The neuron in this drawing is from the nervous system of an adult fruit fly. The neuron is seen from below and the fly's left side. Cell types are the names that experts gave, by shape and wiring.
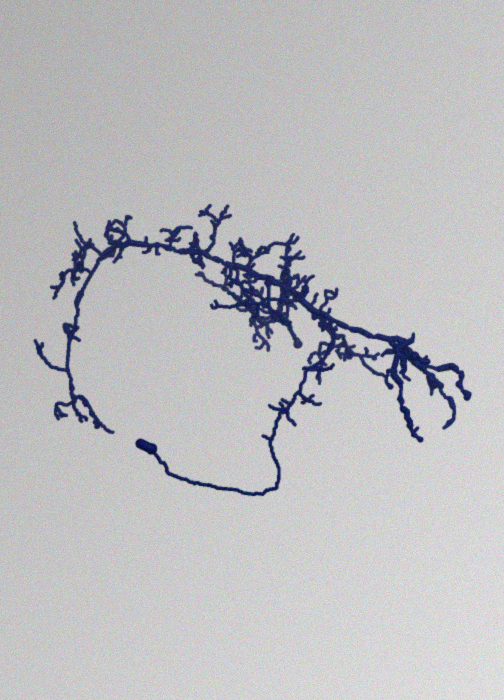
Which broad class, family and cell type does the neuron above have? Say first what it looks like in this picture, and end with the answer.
The picture shows dozens of branch ends. As drawn here it is wider than it is tall. It is a nerve-cord intrinsic neuron. Its family is hemilineage 13A. Its cell type is IN13A034.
